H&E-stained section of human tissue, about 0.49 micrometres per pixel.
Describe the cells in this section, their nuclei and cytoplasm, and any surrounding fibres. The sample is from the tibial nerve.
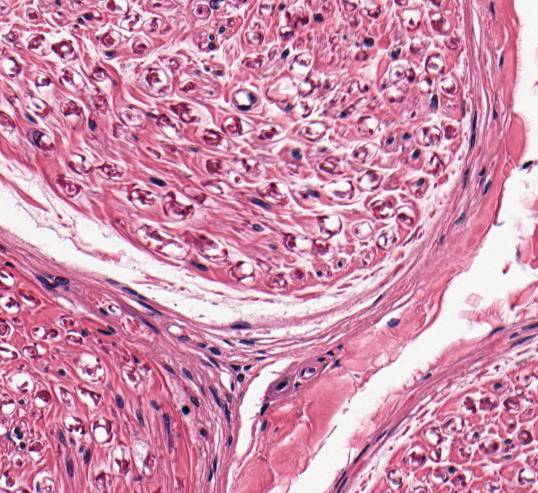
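Three rounded cellular units: large one in upper half, partial ones at lower left and lower right corners. Solidly packed with cells, no open central lumen. Small, dark, compact nuclei among pale haloed cells. Each wrapped by concentric layers of flattened cells with elongated dark nuclei.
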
